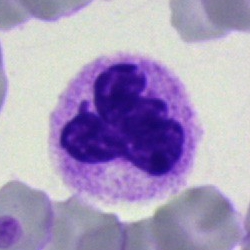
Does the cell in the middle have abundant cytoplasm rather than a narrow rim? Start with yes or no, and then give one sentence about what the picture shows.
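Yes. The cytoplasm is abundant and pale lilac-pink.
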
